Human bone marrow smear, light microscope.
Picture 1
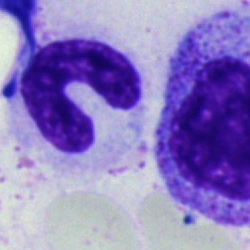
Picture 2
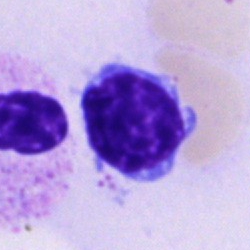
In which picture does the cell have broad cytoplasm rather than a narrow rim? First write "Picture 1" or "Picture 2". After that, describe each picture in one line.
Picture 1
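In picture 1: The cytoplasm is plentiful and very pale, almost colourless with a faint lilac tint.
In picture 2: The cytoplasm forms only a thin rim around the nucleus.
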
